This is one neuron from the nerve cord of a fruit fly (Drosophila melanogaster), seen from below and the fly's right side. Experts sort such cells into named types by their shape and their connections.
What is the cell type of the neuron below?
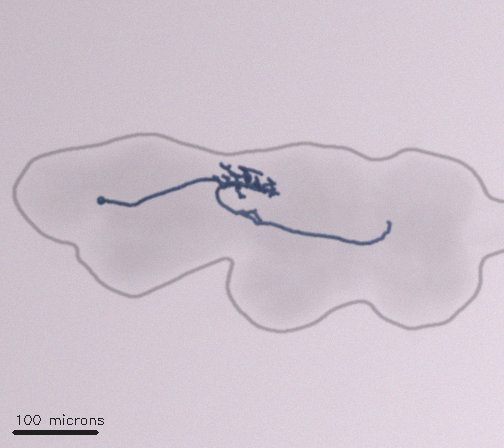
IN06A125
